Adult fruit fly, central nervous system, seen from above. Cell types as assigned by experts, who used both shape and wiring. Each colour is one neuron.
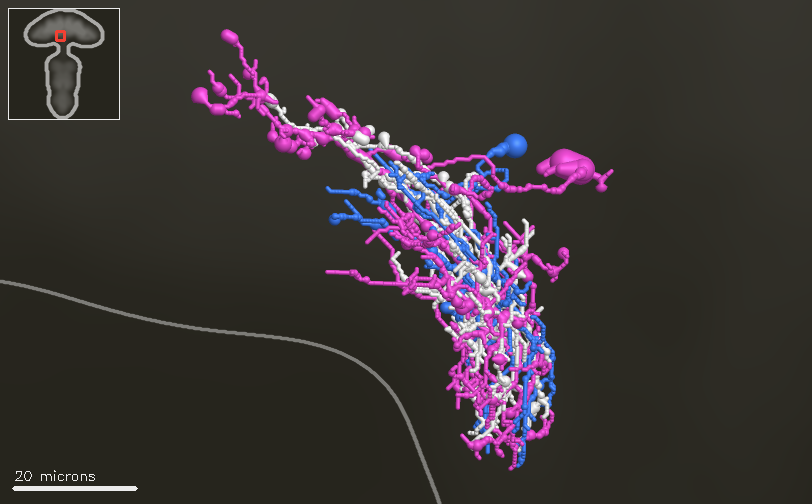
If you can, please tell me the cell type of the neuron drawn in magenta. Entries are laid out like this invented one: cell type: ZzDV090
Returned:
cell type: GNG422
